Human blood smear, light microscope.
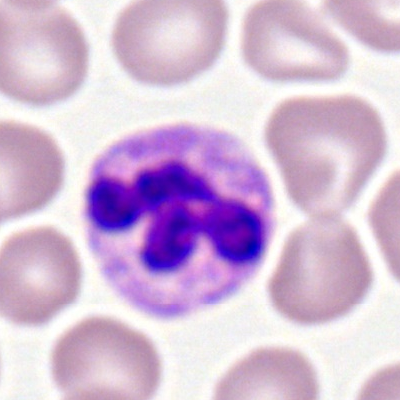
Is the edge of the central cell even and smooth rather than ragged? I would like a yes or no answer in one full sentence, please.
Yes, the cell is bounded by a smooth edge without blebs or tags.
